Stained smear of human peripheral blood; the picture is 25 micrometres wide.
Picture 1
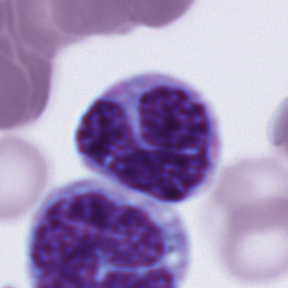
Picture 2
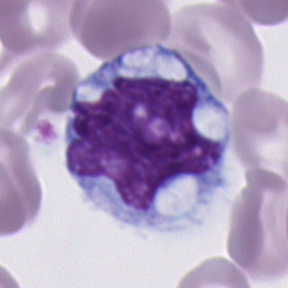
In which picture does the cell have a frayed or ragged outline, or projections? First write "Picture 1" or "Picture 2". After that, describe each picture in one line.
Picture 2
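What picture 1 shows: The cell outline is round and smooth.
What picture 2 shows: The lower edge of the cell is frayed into fine hair-like wisps.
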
